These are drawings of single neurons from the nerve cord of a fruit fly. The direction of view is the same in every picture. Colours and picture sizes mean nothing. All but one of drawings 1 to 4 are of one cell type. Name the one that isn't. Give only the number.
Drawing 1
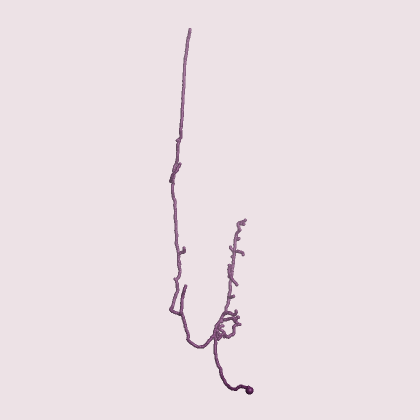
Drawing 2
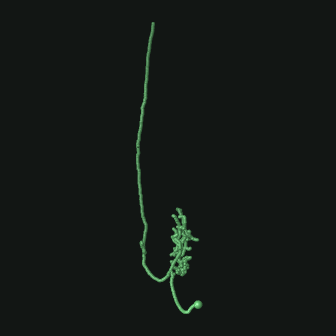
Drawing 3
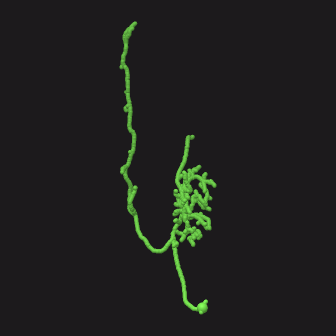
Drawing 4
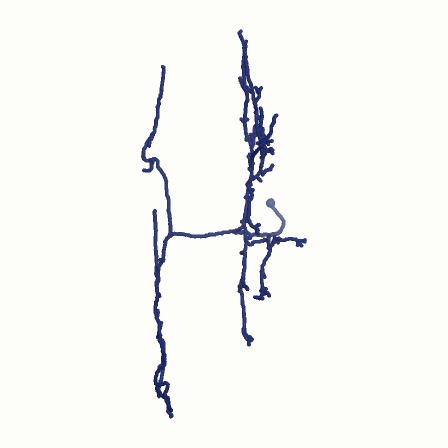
4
